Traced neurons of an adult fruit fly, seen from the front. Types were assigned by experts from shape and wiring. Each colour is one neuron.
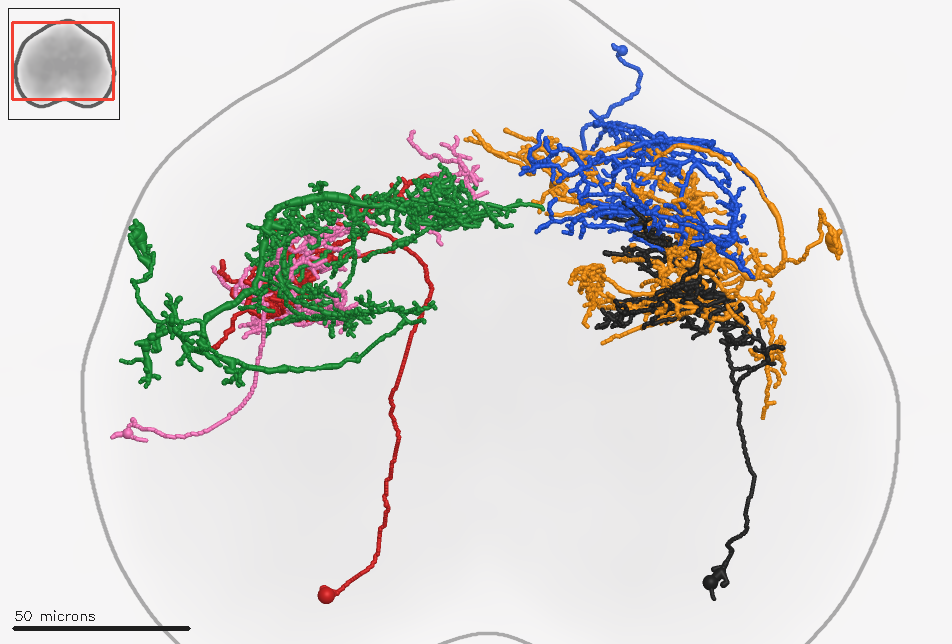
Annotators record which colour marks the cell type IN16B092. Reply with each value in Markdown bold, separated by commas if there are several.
**black**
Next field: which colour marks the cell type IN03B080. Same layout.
**pink**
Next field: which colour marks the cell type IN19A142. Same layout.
**green**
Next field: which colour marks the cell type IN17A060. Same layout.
**orange**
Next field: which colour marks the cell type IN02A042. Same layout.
**blue**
